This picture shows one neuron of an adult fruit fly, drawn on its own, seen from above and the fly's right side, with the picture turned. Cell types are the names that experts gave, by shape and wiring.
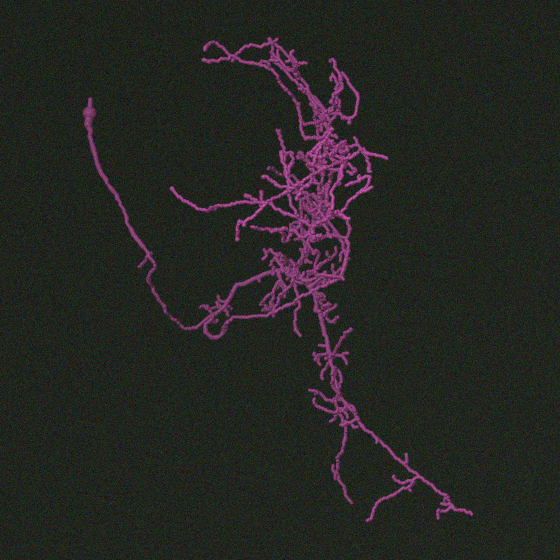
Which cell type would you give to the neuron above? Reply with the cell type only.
SLP321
